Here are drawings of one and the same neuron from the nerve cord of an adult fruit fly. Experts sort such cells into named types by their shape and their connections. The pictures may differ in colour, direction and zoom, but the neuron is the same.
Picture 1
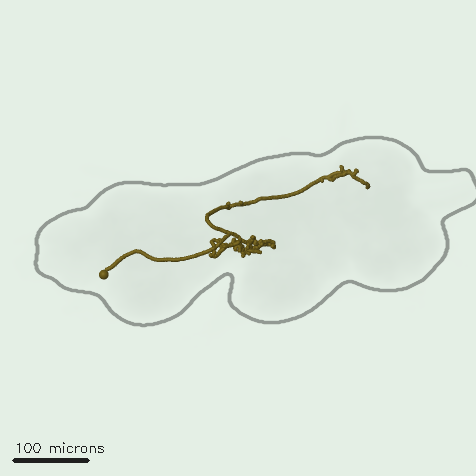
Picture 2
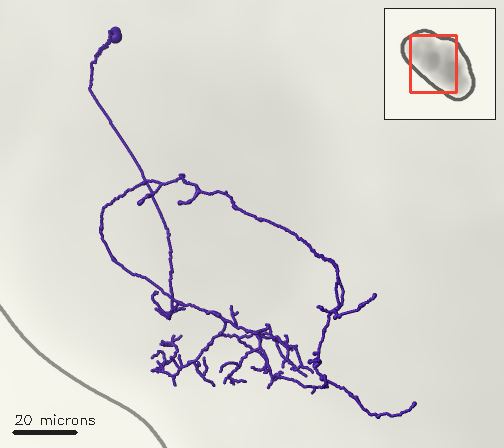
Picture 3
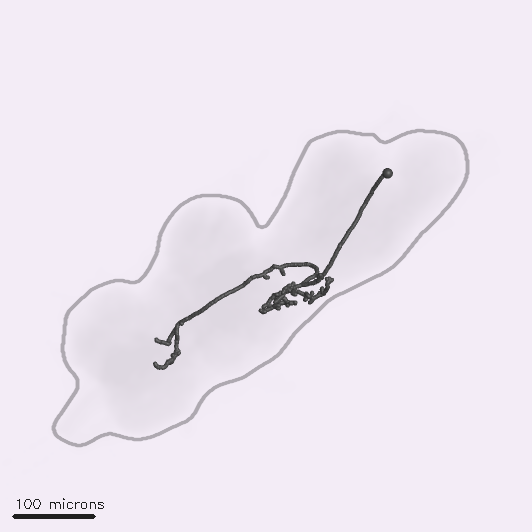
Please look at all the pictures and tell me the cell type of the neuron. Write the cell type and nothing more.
IN06A083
